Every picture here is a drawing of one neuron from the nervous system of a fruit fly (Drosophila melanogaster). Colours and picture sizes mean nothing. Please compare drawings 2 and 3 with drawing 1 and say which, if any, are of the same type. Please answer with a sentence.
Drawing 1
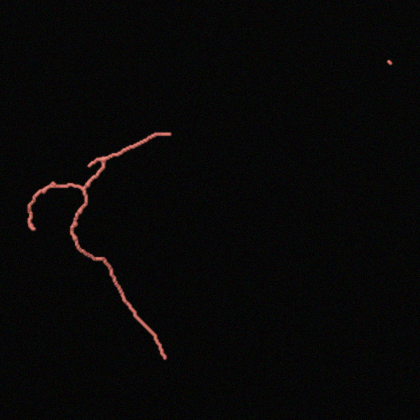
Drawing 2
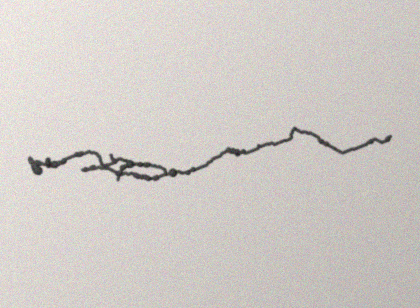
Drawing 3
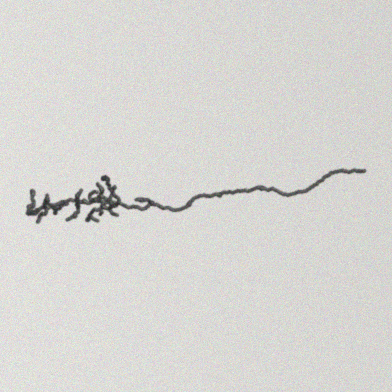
Drawing 3 is of the same cell type.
